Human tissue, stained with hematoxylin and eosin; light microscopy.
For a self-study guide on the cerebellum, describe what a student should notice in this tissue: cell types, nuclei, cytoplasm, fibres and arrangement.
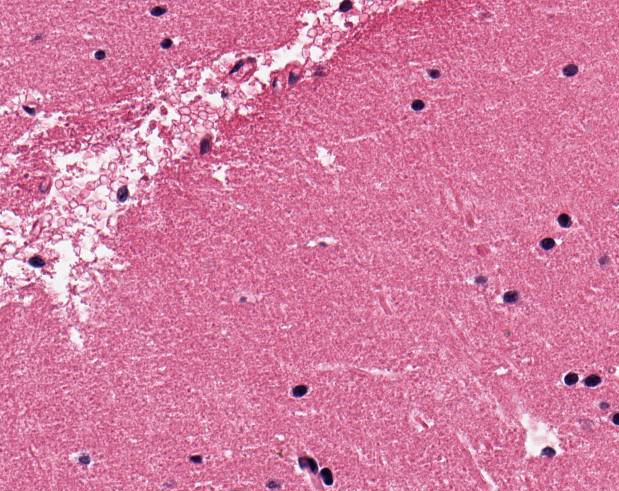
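So you've got a band of red blood cells, each showing as a pale outlined ring with a clear centre. A few elongated dark nuclei sit within it and along its edges. Beyond the band it's a finely fibrillary, evenly pink matrix, with small round dark nuclei, little cytoplasm to see, scattered singly through it.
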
